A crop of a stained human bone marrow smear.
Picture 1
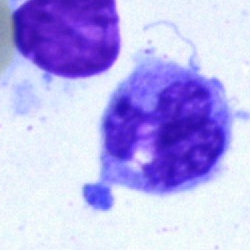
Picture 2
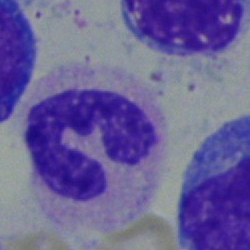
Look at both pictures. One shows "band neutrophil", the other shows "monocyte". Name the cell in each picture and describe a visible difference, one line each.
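Picture 1 – monocyte. The nucleus fills most of the cell.
Picture 2 – band neutrophil. The cytoplasm is abundant and pale pinkish-lilac.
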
